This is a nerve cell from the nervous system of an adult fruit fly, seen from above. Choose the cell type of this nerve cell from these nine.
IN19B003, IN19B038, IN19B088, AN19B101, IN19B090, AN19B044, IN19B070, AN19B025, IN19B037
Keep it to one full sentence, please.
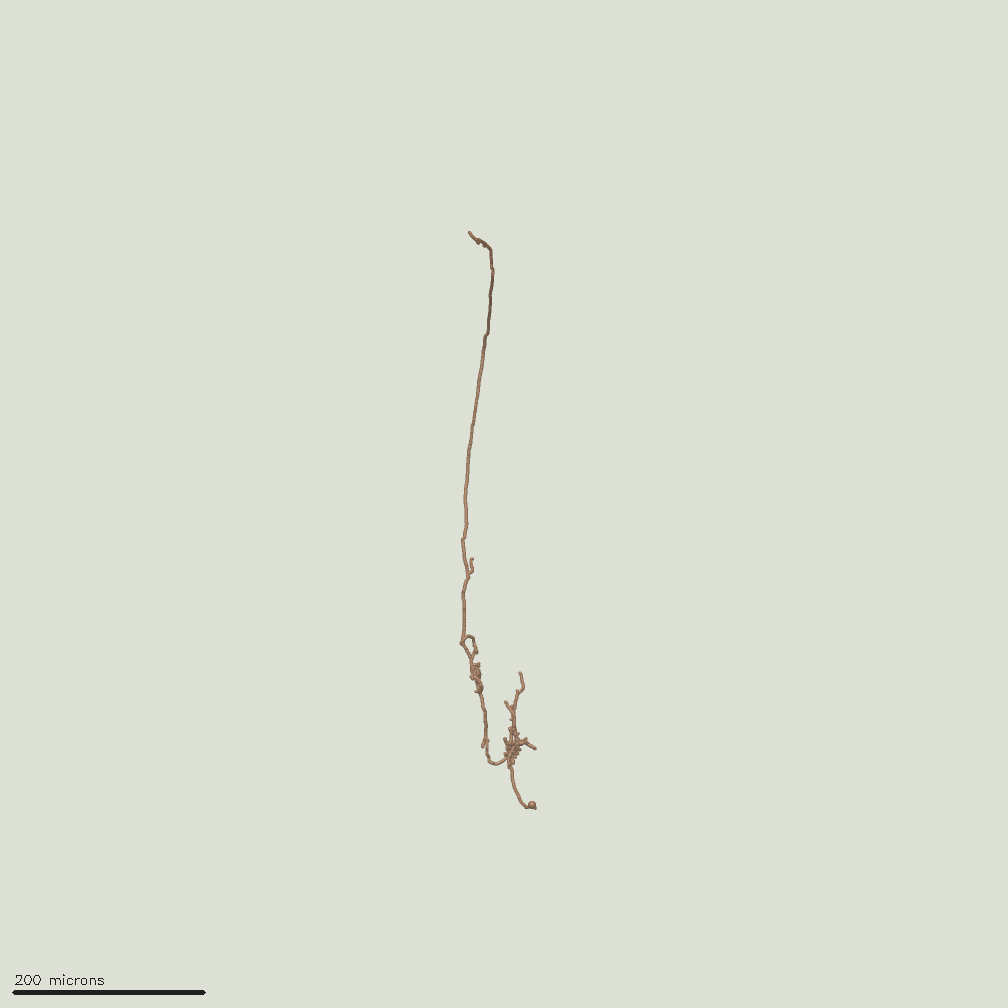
The cell type held by this nerve cell is AN19B101.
